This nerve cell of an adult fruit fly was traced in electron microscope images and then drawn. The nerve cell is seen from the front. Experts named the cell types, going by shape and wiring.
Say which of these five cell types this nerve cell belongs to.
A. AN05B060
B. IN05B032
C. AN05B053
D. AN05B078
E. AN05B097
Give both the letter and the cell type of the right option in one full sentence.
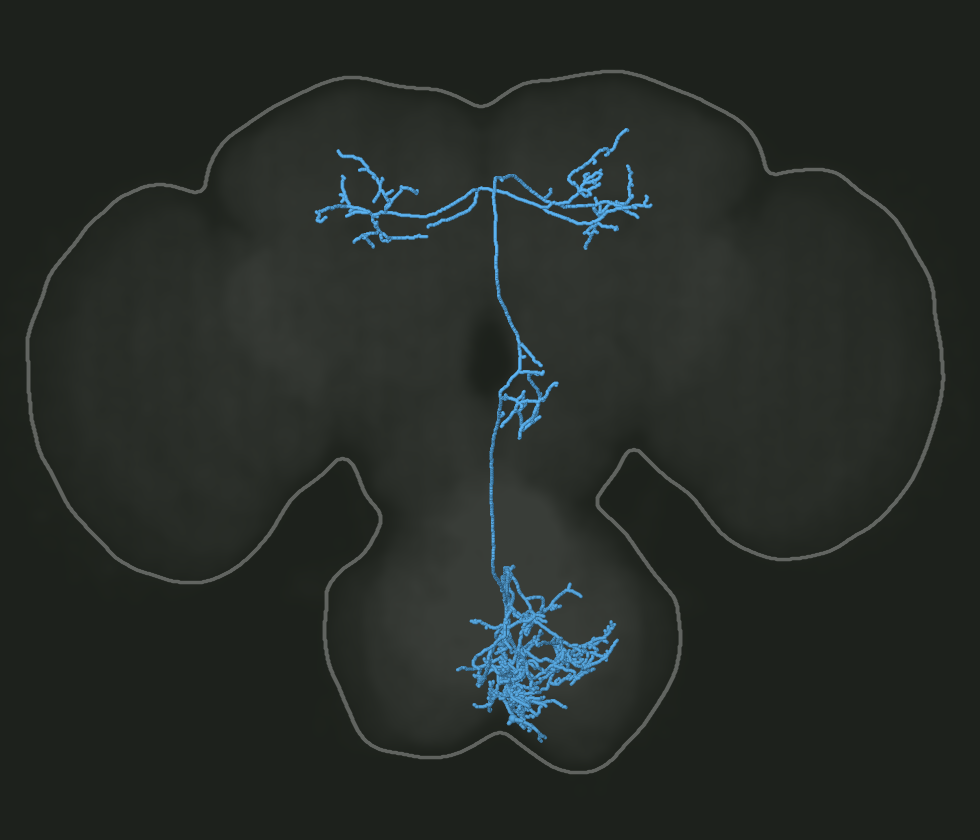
The cell type for the nerve cell is option E, which is AN05B097.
